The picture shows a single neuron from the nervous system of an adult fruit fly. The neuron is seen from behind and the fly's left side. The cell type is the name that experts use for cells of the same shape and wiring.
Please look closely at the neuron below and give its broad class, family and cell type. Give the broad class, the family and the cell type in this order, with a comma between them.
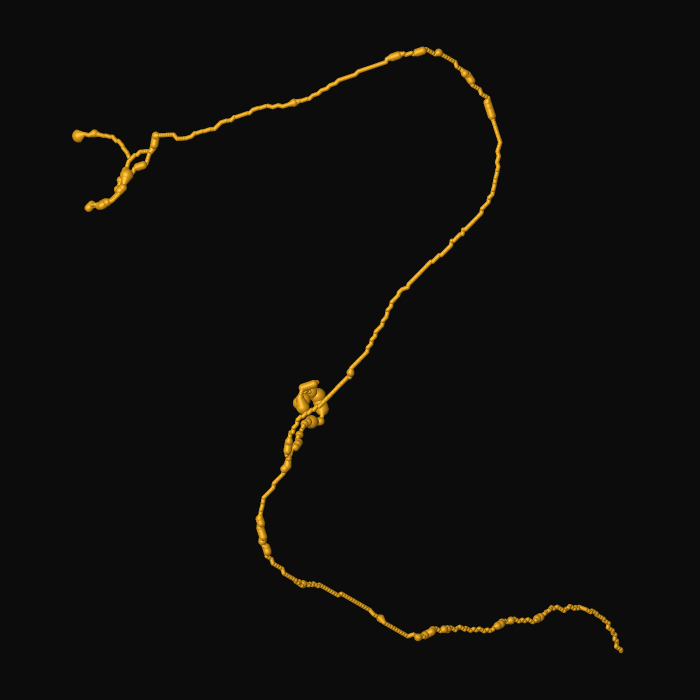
sensory neuron entering the brain, class olfactory, ORN_VM2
